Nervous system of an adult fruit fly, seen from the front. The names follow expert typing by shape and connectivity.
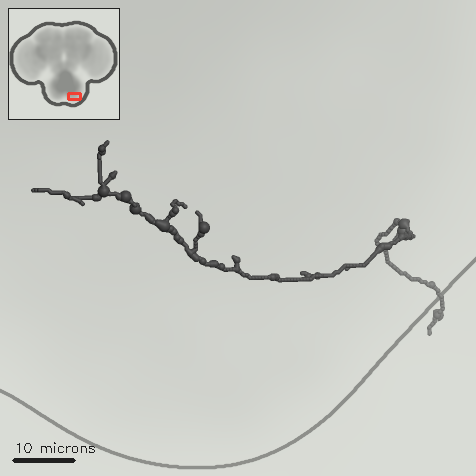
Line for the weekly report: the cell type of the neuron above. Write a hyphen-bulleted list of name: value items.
- cell type: SNta41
